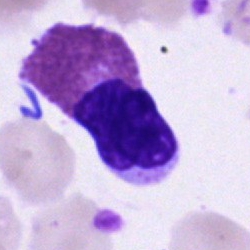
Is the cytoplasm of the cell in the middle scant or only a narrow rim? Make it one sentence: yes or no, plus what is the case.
No, around the nucleus lies a wide area of cytoplasm.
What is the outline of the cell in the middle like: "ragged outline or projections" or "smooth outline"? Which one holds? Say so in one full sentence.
Projections, blebs or tags, or a frayed edge, mark the outline of the cell.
